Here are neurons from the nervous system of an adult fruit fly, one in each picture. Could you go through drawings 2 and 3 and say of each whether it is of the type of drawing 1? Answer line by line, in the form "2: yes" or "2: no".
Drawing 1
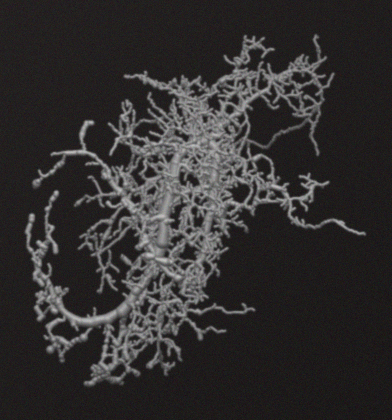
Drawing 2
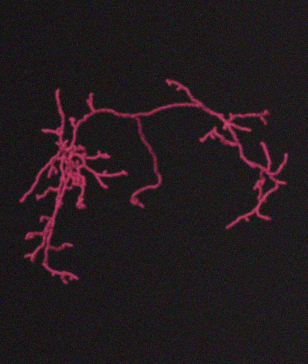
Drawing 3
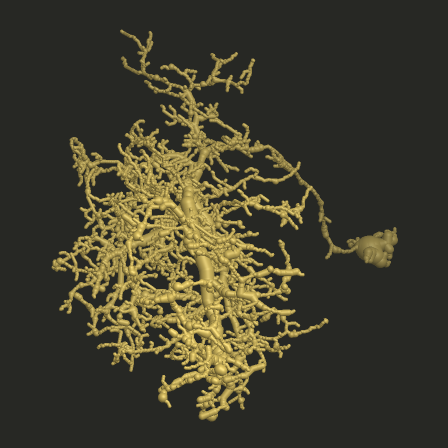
2: no
3: yes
